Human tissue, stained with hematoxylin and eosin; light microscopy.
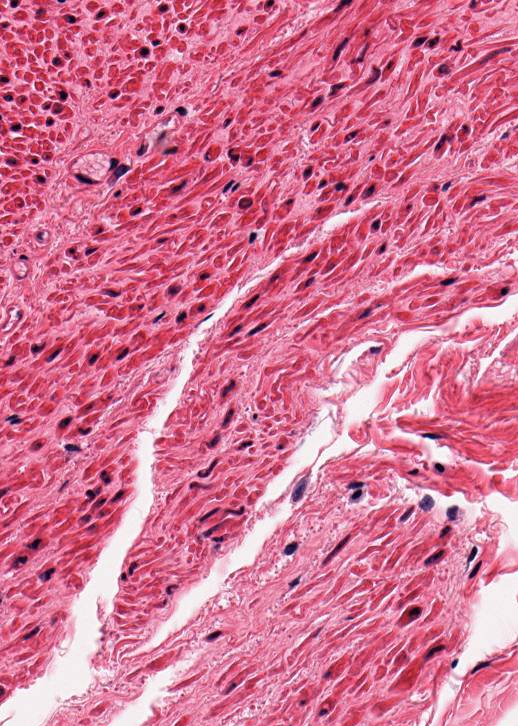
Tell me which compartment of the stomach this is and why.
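Smooth muscle makes up this field, most bundles running diagonally from lower left toward upper right. Cells cut lengthwise have elongated, cigar-shaped nuclei with blunt ends and pink eosinophilic cytoplasm.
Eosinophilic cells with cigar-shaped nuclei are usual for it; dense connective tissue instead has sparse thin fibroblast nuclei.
Bundles in the lower right are paler and looser than those in the upper left.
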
